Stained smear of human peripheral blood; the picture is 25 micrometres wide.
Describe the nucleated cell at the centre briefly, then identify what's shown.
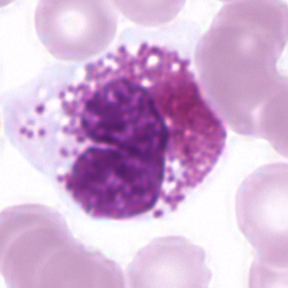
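Checking the nucleus first, no nucleoli can be seen in it. Next, the granules crowd most densely on the right side of the cell. On the left, the cytoplasm is pale, almost colourless, and holds only scattered granules. Last, near the top of the cell, small clear spots lie among the granules. This cell is an eosinophil.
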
